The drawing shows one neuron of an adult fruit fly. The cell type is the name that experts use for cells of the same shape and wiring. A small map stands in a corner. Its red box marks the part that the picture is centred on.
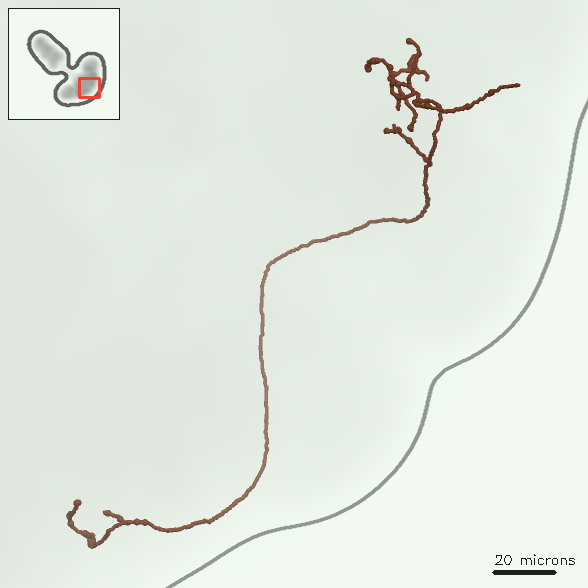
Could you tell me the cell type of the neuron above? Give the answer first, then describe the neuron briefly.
The cell type is ORN_VA1v. It is a sensory neuron entering the brain. It is in the brain and does not reach the nerve cord. By the scale bar it is about 170 microns tall in this view. It has a dozen or fewer branch ends.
